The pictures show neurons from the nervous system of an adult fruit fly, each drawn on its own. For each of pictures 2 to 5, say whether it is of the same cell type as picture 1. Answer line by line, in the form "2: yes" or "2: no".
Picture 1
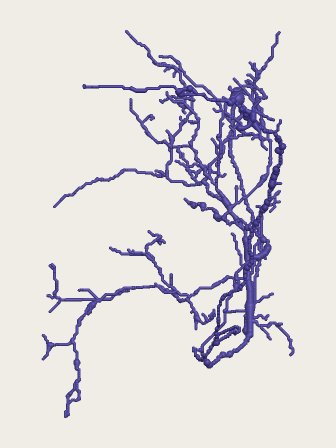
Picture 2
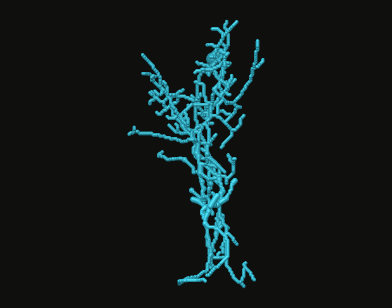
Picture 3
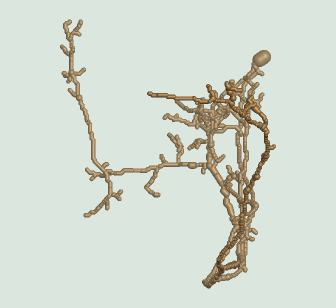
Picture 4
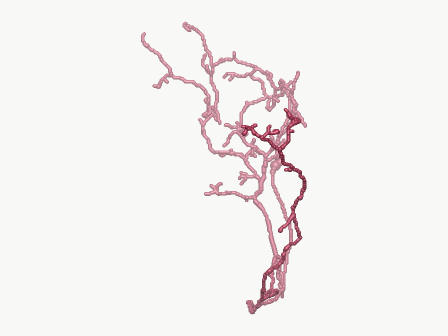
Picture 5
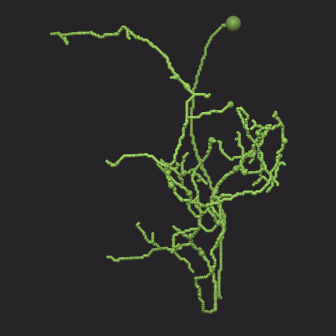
2: yes
3: yes
4: yes
5: no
